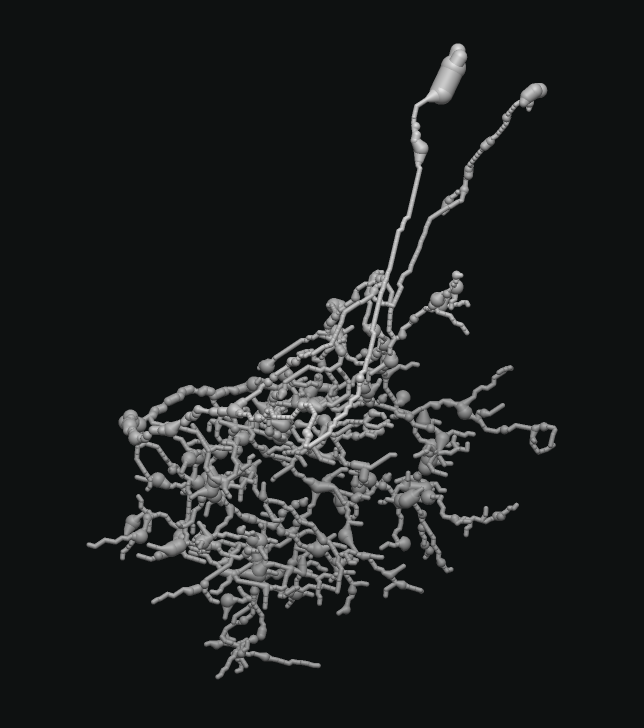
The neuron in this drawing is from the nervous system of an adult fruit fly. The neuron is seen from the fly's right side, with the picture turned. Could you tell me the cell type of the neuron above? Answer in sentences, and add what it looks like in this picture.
The cell type is Li23. It is an optic-lobe intrinsic neuron. In this view it is taller than it is wide.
